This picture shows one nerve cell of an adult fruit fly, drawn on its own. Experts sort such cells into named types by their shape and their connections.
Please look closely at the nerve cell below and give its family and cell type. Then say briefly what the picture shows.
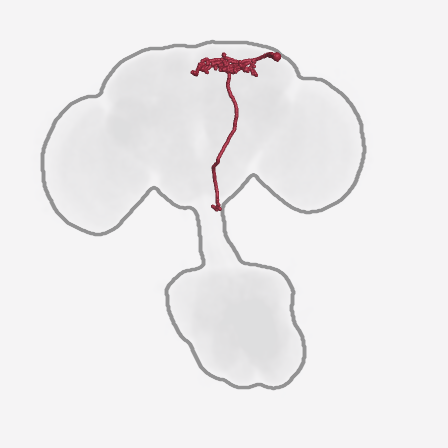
The family is DNES. The cell type is DNES2. Its cell body lies at the top of the picture. As drawn here it is taller than it is wide.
